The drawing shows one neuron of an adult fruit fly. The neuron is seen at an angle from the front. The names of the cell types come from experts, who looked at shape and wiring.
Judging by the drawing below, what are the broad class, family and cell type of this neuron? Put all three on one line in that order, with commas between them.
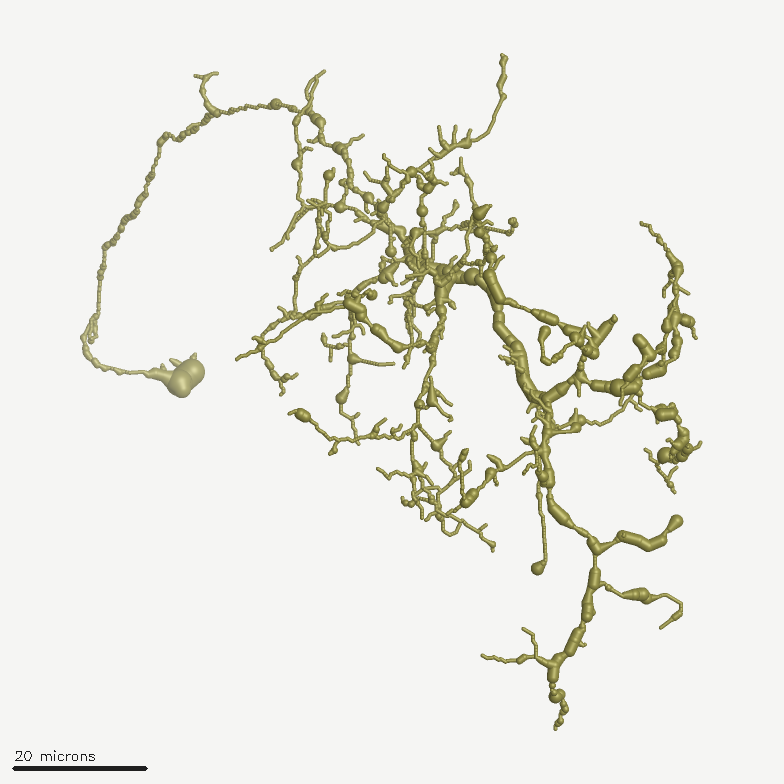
nerve-cord intrinsic neuron, hemilineage 12B, IN12B023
